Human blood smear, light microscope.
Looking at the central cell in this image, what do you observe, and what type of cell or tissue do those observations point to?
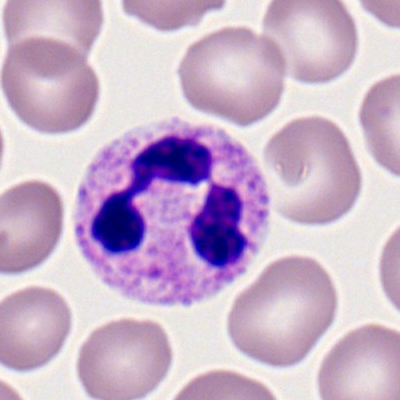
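A round cell with a smooth outline. Its nucleus is divided into three separate lobes, and no nucleoli are visible within it. Fine pinkish-purple granules fill the cytoplasm. This cell is a segmented neutrophil.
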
